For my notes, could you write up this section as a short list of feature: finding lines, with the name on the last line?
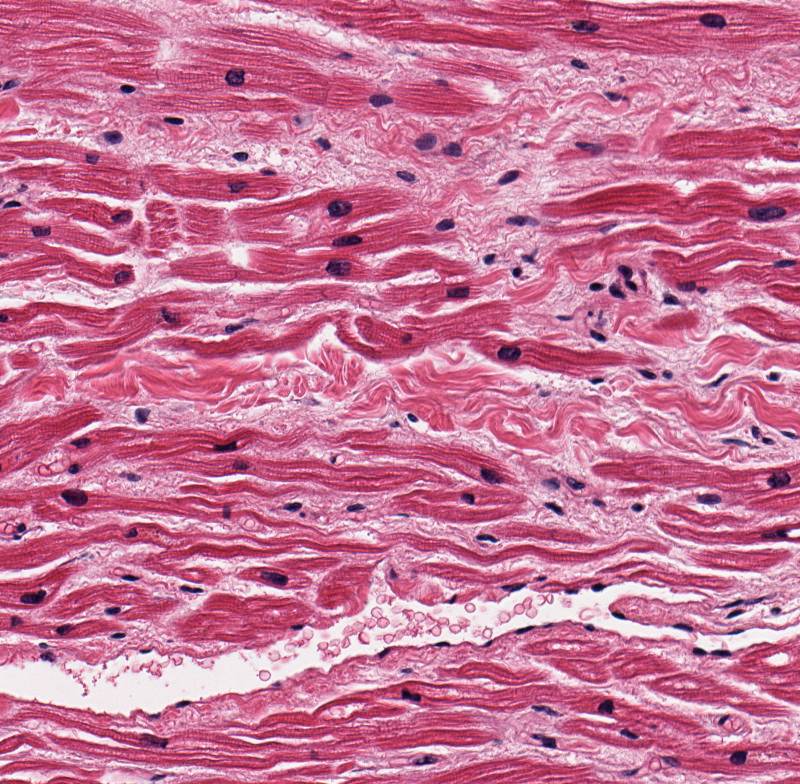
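Orientation: muscle fibres run mostly horizontally across the field
Striations: fine cross-striations in the fibres
Nuclei: single, oval, central within the fibres
Branching: some fibres branch and join neighbours, clearest upper left
Name: atrial appendage of the heart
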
